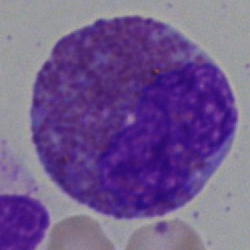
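Eosinophil, the cell in the middle of this stained human bone marrow smear. Its nucleus, a single unlobed mass, lies toward the right side, and the chromatin is deep purple with small paler spots scattered through it. Plentiful cytoplasm fills roughly the left half of the cell.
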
